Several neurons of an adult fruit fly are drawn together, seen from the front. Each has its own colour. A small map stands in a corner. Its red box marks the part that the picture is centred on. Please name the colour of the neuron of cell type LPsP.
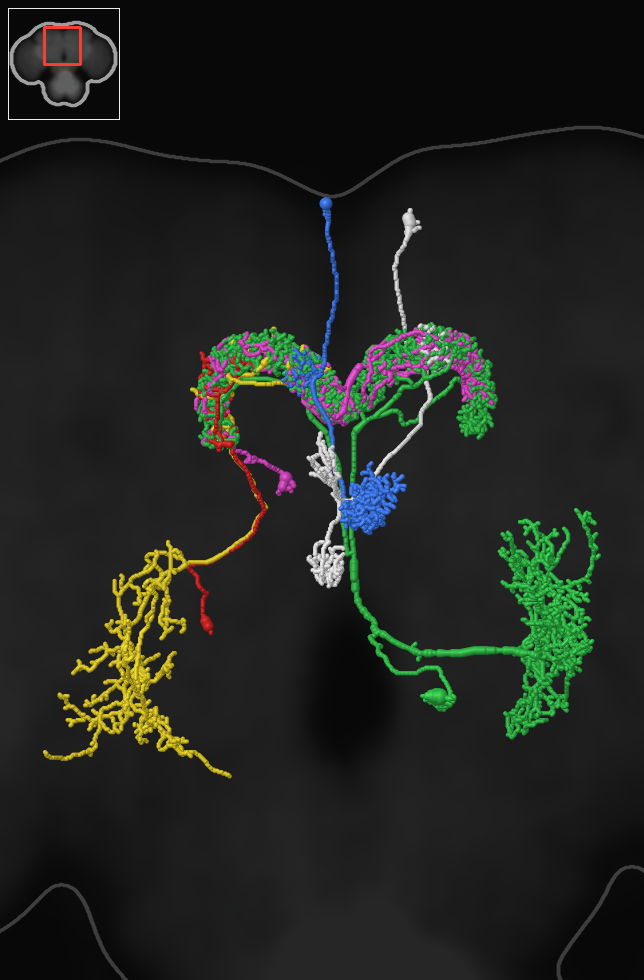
green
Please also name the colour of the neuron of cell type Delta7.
magenta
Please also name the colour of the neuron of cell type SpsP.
yellow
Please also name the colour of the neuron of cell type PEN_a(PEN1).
blue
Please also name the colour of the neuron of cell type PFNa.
white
